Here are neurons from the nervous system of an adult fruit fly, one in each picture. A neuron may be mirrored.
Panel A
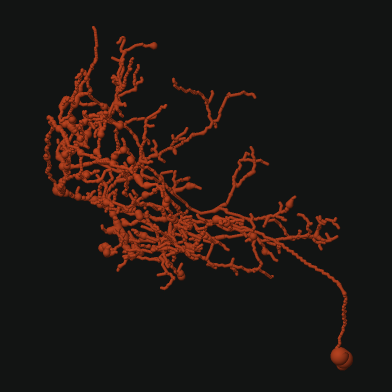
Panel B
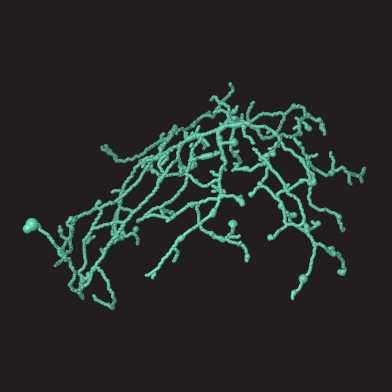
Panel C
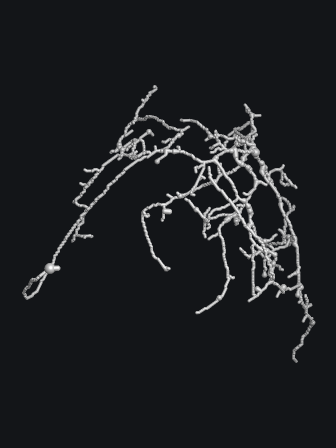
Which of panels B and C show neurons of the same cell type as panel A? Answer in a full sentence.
Panel C is of the same cell type.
